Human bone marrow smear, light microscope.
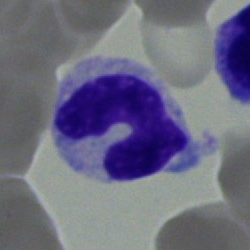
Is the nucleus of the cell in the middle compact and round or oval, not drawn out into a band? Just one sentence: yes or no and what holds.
No, in this cell the nucleus is drawn out into a horseshoe, C, U or S shape without lobes.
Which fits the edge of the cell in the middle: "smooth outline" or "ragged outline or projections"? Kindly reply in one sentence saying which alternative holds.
Rough rather than smooth is the outline of this cell.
